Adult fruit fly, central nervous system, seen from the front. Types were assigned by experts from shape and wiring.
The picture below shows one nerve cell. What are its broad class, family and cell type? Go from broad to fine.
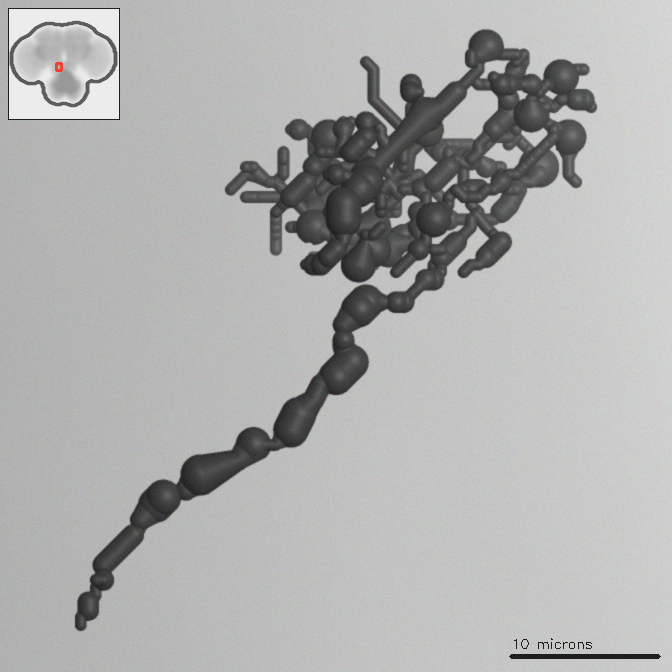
sensory neuron entering the brain; ENS; ENS3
